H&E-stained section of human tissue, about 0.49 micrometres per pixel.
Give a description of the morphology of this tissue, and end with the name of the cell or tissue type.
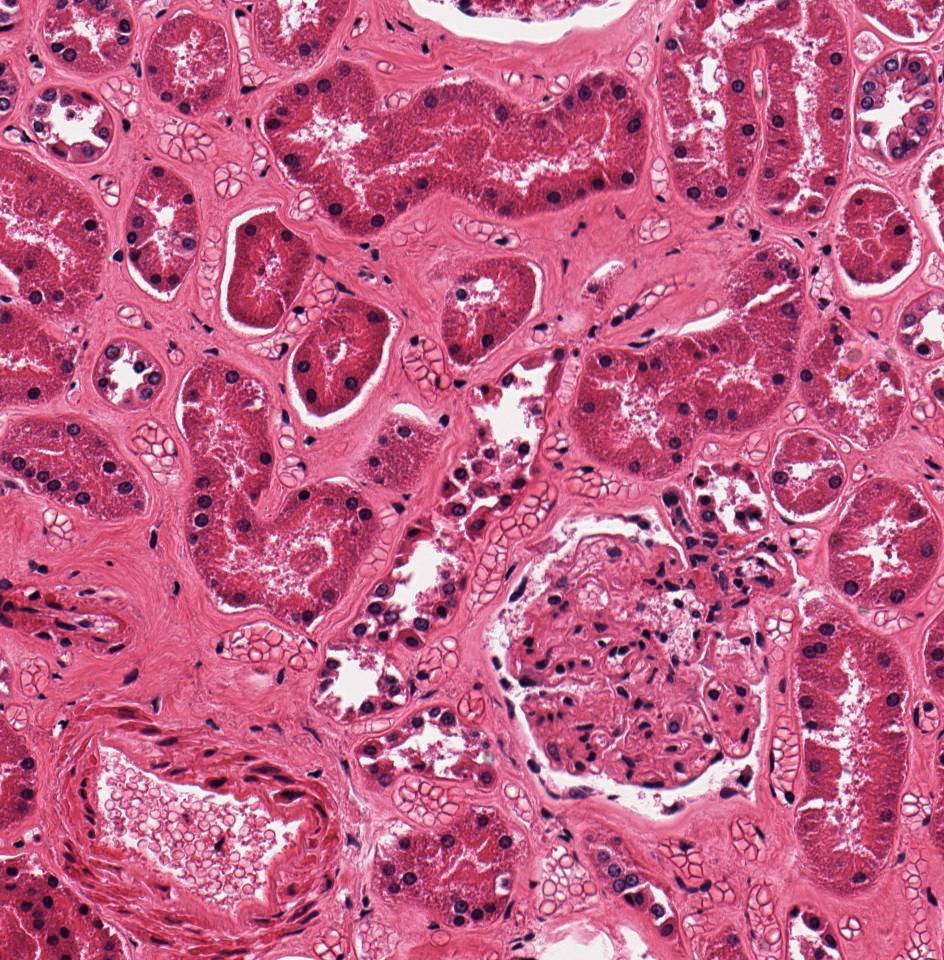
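First, one glomerulus sits lower right-centre amid closely packed tubules. Second, most tubules are lined by cuboidal cells with abundant granular eosinophilic cytoplasm and round dark nuclei. Third, larger tubules have narrow, irregular lumina with ragged, fluffy pink edges. Fourth, a muscular vessel at lower left has a thick wall of circumferential smooth muscle cells. The name: renal cortex.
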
